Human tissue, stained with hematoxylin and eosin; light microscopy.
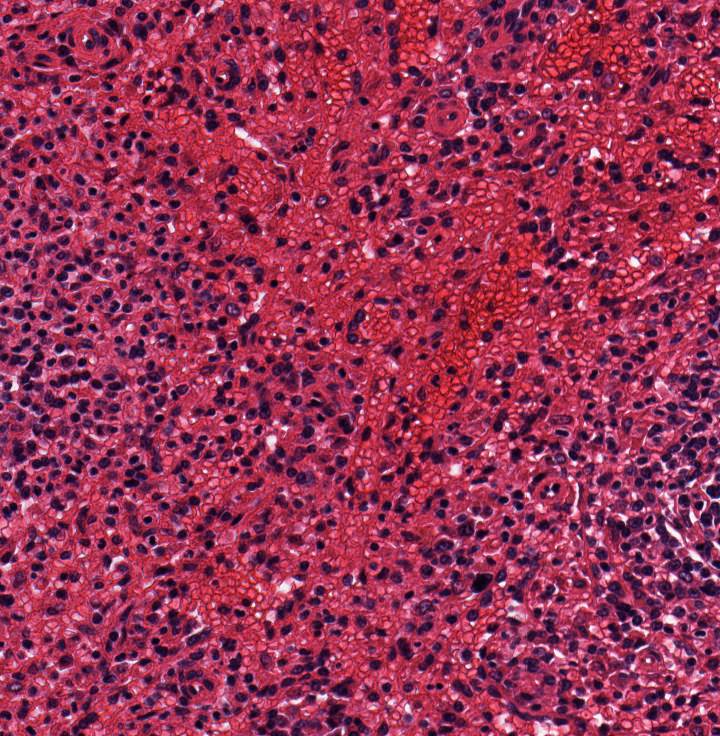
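Spleen, H&E section under the light microscope. Solid, diffusely cellular tissue; no glands, tubules or epithelial lining. Numerous small round dark-blue nuclei with scant cytoplasm scattered between red blood cells across the field. Small dark nuclei more crowded at left edge and lower right than in red-cell-rich upper centre. No fat cells, no large empty lumens.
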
